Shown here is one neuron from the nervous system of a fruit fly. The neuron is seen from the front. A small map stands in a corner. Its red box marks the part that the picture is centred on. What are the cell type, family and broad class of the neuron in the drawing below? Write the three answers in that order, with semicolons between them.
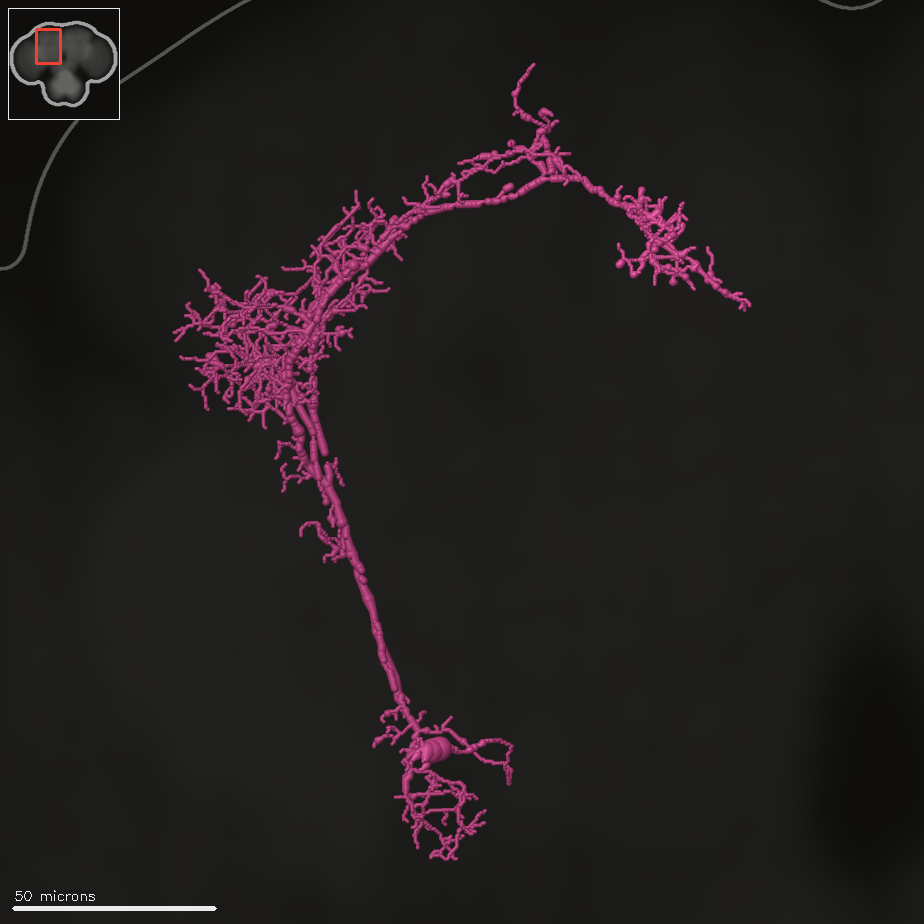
WEDPN4; hemilineage WEDa2; central-brain intrinsic neuron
